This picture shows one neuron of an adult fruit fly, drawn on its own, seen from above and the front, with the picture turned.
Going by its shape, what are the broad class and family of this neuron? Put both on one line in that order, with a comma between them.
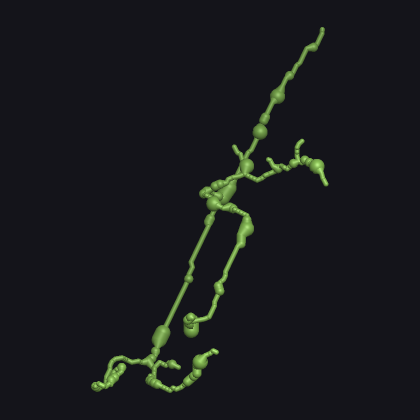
sensory neuron entering the nerve cord, class mechanosensory tactile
